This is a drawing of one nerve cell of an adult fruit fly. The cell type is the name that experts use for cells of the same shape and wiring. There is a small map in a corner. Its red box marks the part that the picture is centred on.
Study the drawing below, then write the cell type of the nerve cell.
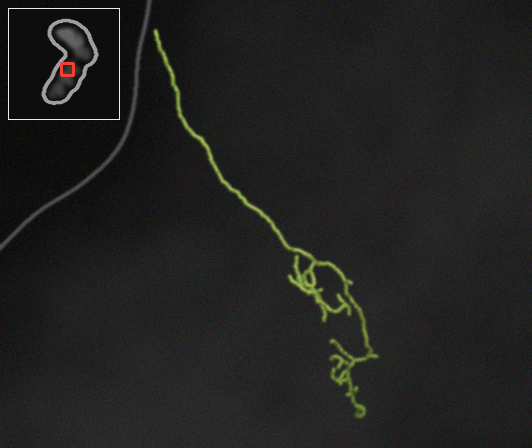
WG3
